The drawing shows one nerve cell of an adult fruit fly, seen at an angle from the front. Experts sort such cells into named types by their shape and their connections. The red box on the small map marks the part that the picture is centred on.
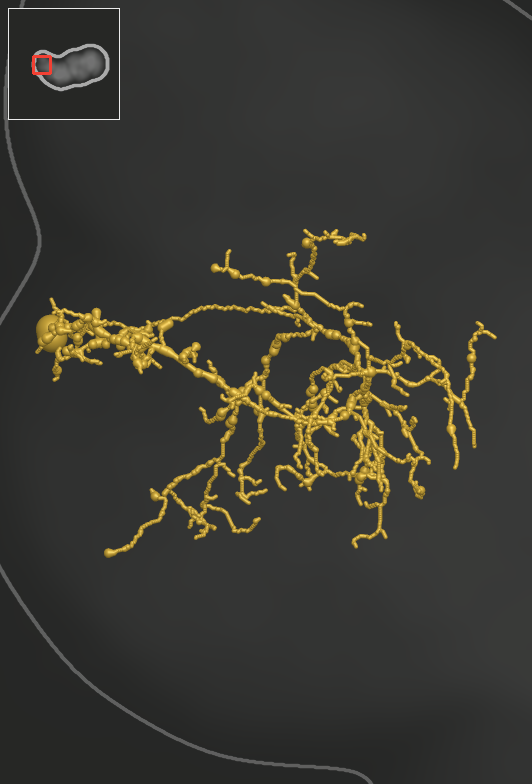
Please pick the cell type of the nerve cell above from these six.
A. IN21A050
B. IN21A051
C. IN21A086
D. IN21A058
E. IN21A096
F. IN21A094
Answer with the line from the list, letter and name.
B. IN21A051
